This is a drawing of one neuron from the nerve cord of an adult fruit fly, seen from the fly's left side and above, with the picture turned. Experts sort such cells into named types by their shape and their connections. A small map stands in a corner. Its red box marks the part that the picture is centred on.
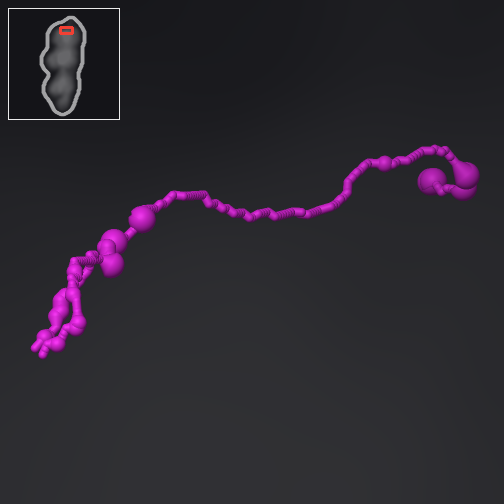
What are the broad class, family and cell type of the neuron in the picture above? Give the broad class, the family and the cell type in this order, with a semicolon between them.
sensory neuron entering the nerve cord; class chemosensory; SNch10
